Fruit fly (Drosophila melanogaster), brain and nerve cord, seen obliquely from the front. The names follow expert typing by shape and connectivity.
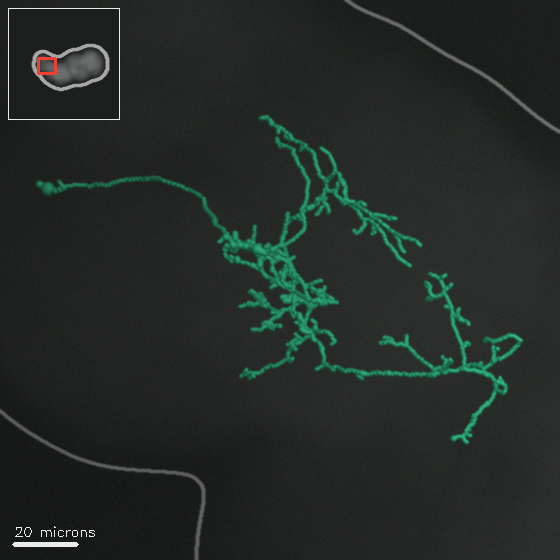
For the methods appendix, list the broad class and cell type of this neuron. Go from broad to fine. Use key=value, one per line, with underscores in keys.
broad_class=nerve-cord intrinsic neuron
cell_type=INXXX347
